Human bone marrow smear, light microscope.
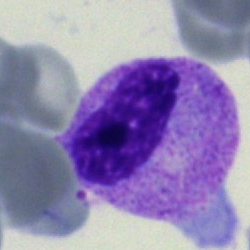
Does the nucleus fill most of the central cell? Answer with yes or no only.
No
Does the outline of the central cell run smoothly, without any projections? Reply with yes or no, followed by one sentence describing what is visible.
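No. The cell outline is roughly round, with a small pointed tip on its left side.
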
